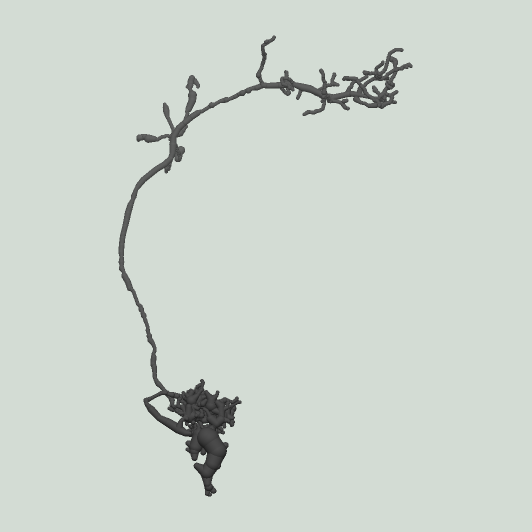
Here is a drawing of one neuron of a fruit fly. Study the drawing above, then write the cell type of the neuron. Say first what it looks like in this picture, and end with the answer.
The cell body is at the bottom of the picture. Dozens of branch ends can be seen. Its broad class is central-brain intrinsic neuron. Its cell type is VA6_adPN.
